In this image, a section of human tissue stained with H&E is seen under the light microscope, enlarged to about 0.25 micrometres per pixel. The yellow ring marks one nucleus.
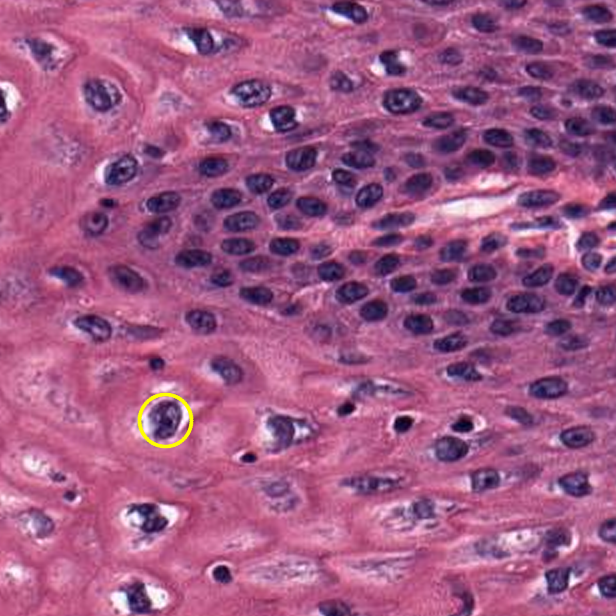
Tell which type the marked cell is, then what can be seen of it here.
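It is a squamous epithelial cell. The nucleus is oval and dark, with unevenly clumped rather than smooth chromatin. A thin clear rim separates the nucleus from the surrounding cytoplasm. The nucleus is clearly larger than the small, round, solid-dark nuclei scattered nearby. The cytoplasm is plentiful and pink, and its outline blends into the neighbouring cells without a sharp border. The cell lies among loosely spaced, cytoplasm-rich cells, away from the band of crowded nuclei toward the upper right.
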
